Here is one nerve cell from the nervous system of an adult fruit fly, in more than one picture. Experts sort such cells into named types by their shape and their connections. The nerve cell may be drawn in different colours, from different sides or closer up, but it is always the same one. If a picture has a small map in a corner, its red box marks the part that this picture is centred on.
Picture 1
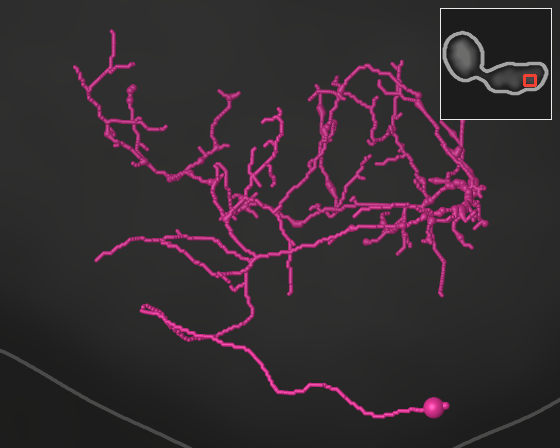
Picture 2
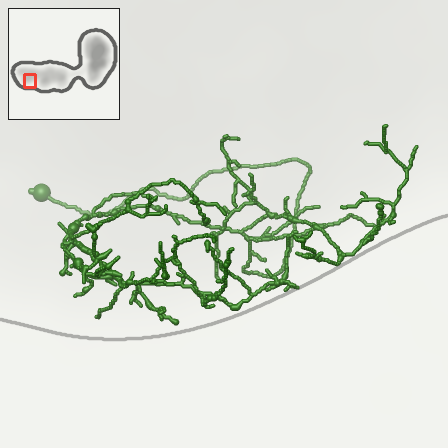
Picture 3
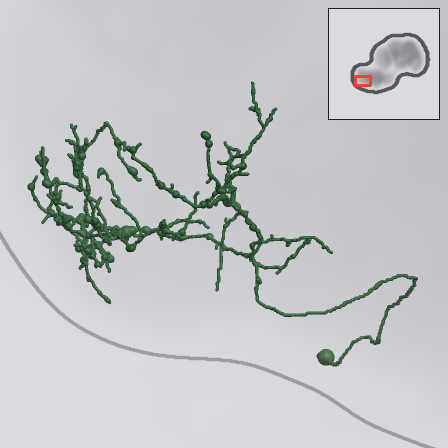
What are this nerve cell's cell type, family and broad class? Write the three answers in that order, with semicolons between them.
IN14A045; hemilineage 14A; nerve-cord intrinsic neuron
